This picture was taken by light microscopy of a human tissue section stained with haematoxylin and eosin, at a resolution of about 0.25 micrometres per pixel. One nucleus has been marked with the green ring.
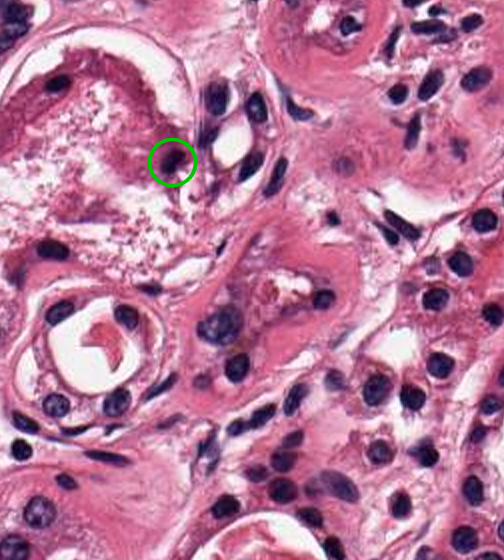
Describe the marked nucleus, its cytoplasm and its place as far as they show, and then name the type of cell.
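The nucleus is dark and densely stained, with an irregular, somewhat smudged outline. The cell sits at the inner edge of a tubule whose lumen is filled with pink, granular, partly flaky material. Little distinct cytoplasm can be made out around the nucleus, and the cell's outline blends into the lumen contents rather than showing a clear border. It is a proximal tubule cell.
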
